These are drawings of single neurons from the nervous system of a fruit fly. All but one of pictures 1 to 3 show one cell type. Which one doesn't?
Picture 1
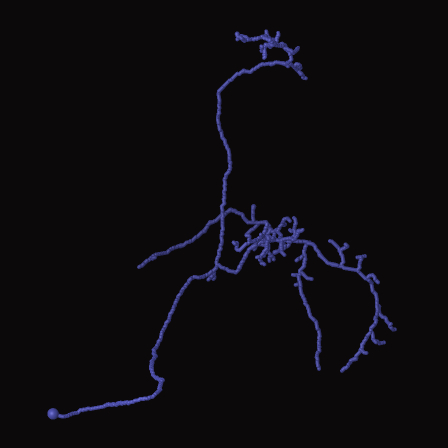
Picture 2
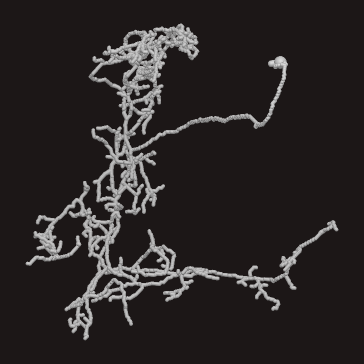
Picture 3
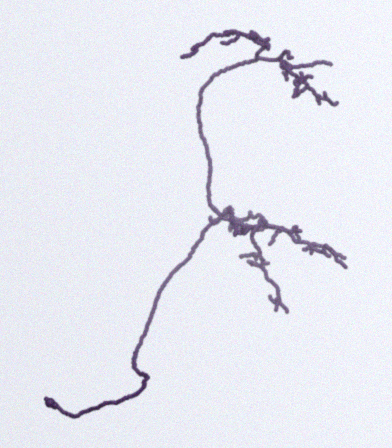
Picture 2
